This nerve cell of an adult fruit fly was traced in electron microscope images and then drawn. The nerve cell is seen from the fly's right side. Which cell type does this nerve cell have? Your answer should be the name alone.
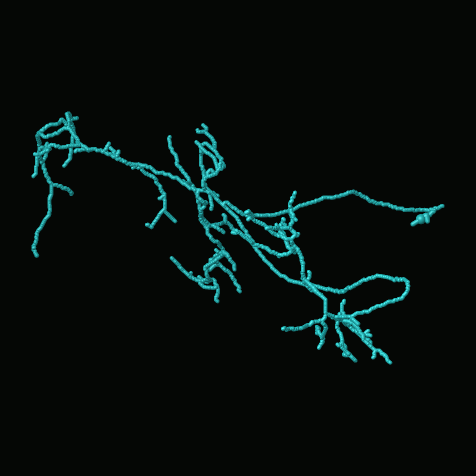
IN01A072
